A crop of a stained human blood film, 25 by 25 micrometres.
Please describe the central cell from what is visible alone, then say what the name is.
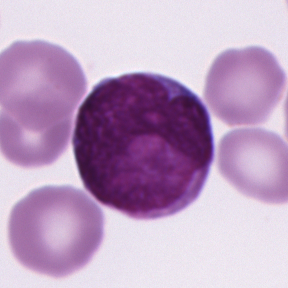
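This cell has a smooth, round outline and measures about 13 micrometres across. Its nucleus is round in outline, about 12 micrometres across, and fills about 90% of the cell's area. A paler, smoother patch lies in the lower middle of the nucleus. The pale blue cytoplasm forms only a thin rim, widest on the right side. The cell is a myeloblast.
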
